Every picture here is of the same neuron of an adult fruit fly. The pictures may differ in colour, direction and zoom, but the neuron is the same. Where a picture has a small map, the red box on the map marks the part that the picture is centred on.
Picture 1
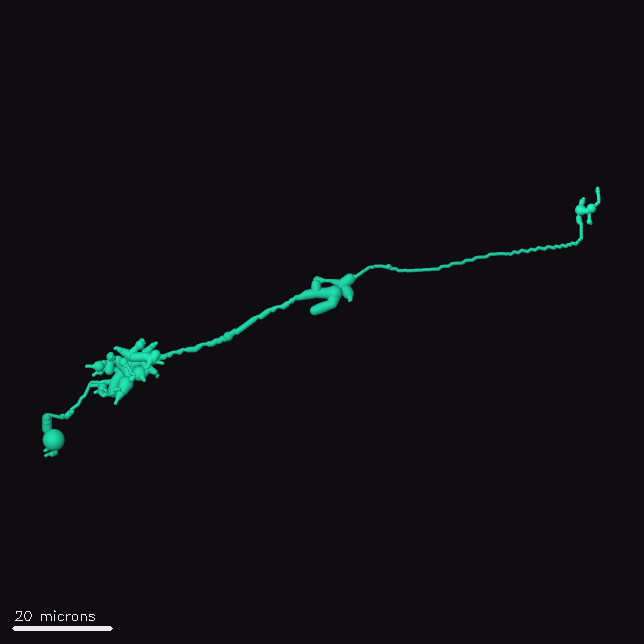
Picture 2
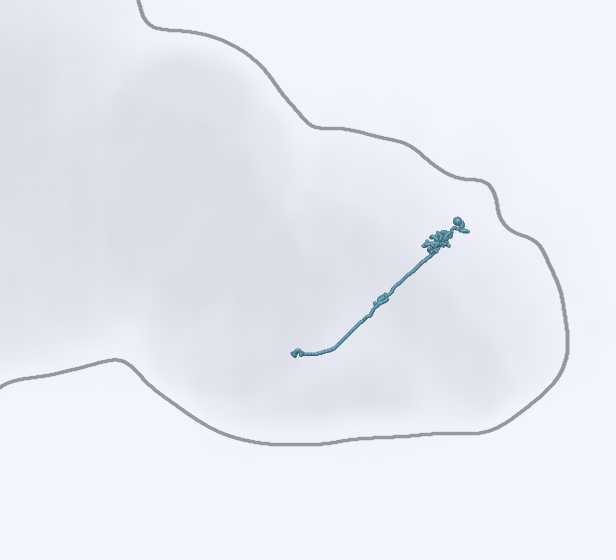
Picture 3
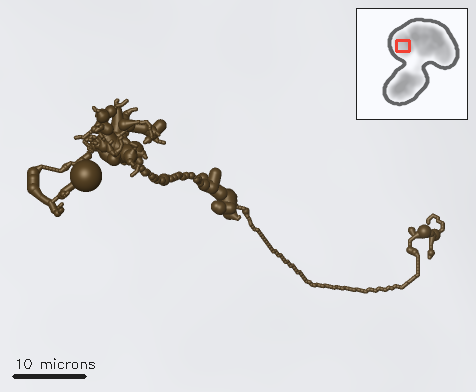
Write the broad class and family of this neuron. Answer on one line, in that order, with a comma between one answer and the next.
optic-lobe intrinsic neuron, Tm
